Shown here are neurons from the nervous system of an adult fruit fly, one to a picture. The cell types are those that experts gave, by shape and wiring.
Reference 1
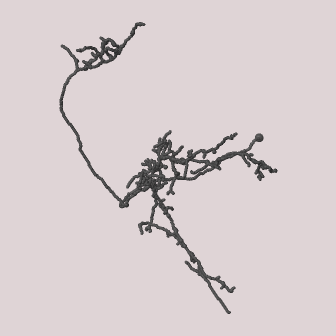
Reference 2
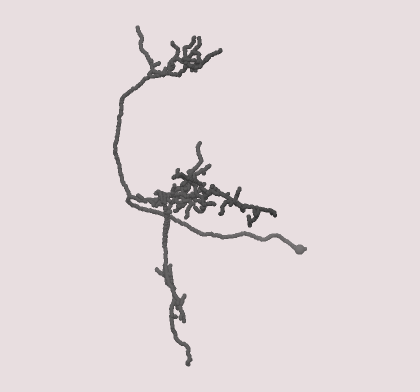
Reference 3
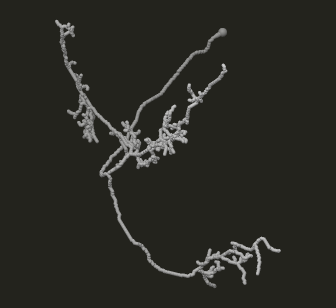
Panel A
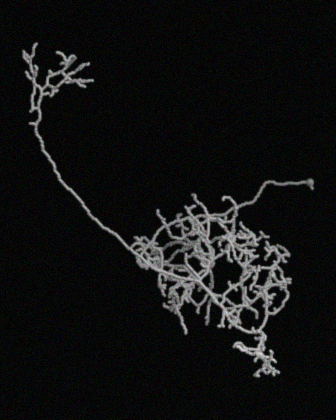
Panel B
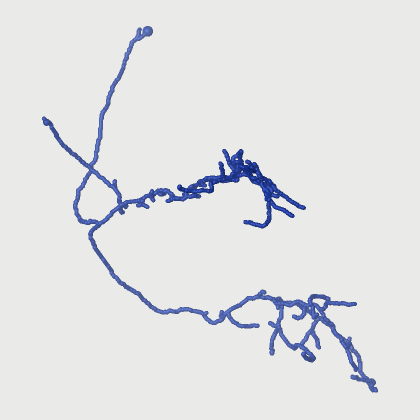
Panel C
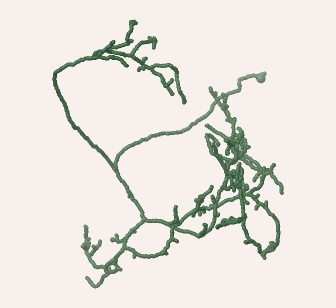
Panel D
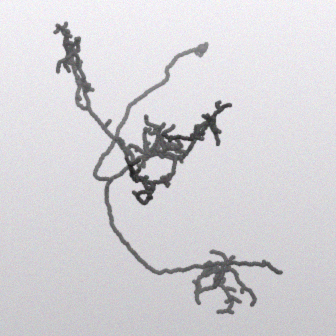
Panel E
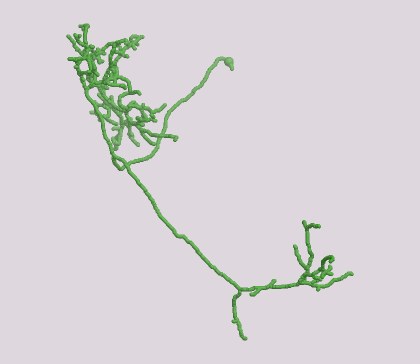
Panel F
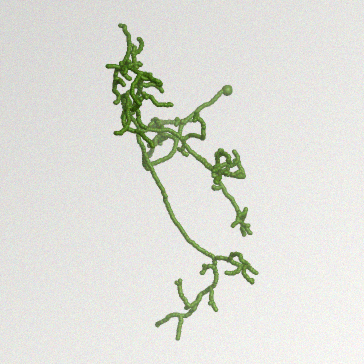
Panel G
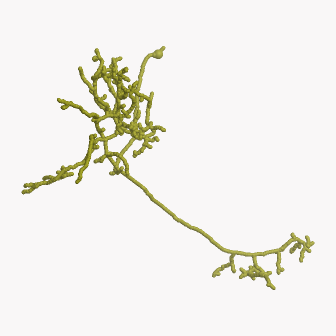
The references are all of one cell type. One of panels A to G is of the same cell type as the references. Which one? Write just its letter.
D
